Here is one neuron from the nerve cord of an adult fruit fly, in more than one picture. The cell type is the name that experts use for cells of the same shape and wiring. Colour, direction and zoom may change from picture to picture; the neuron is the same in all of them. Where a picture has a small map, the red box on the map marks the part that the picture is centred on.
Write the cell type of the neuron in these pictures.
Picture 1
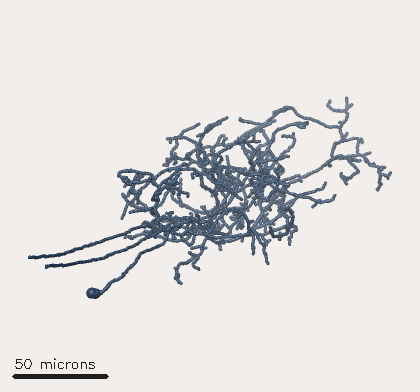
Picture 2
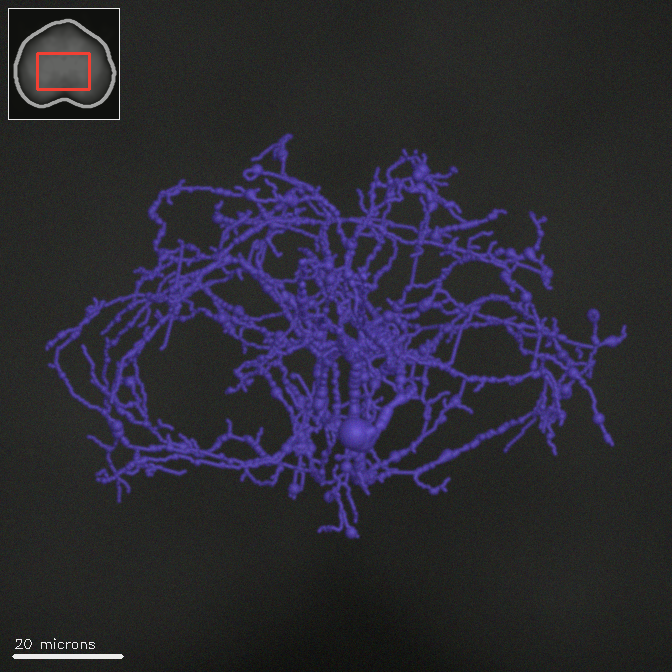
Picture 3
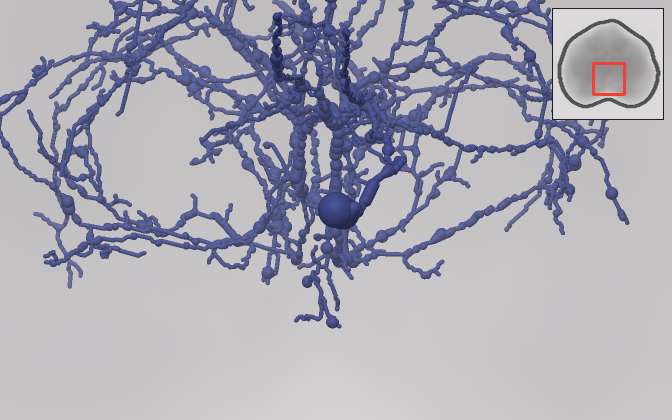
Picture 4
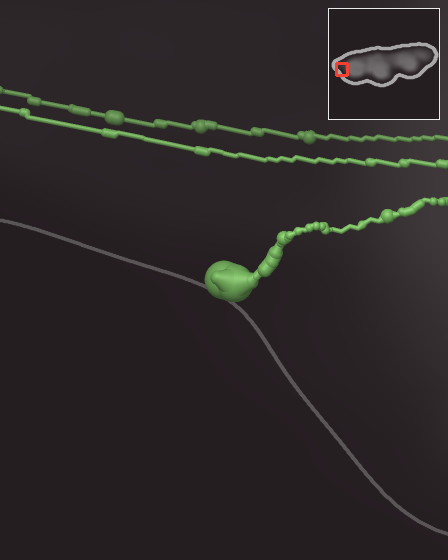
AN01A033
